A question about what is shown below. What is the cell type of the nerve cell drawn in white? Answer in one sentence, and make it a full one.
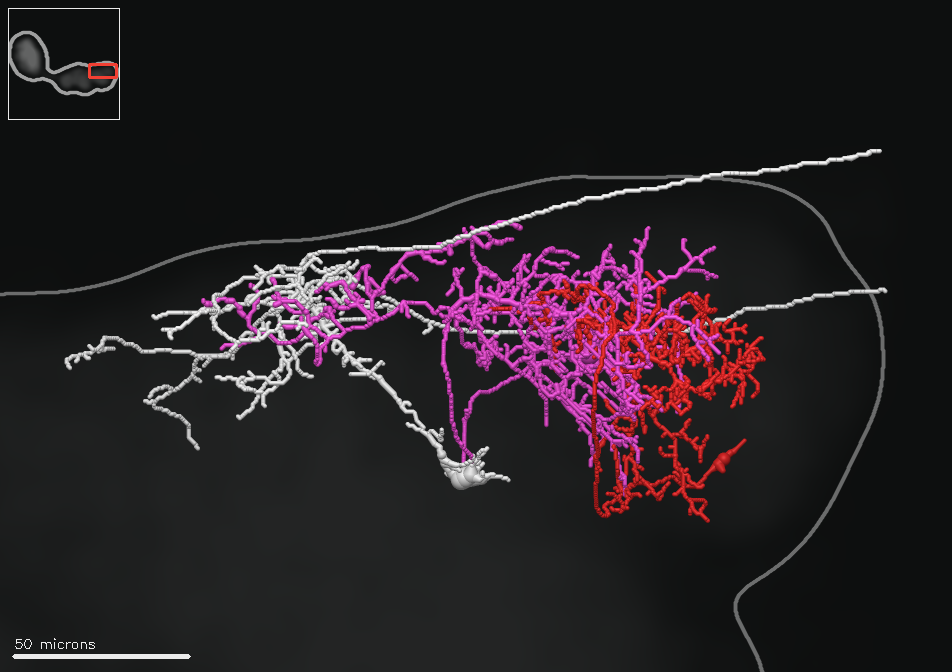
By its cell type, the nerve cell is EN00B026.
